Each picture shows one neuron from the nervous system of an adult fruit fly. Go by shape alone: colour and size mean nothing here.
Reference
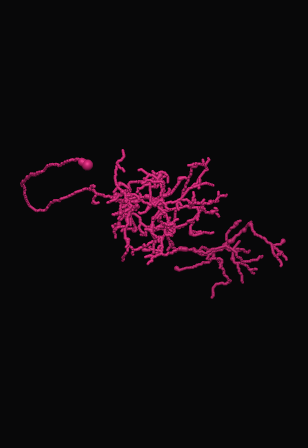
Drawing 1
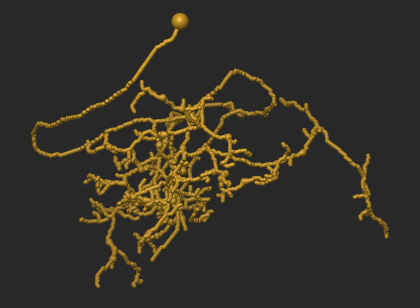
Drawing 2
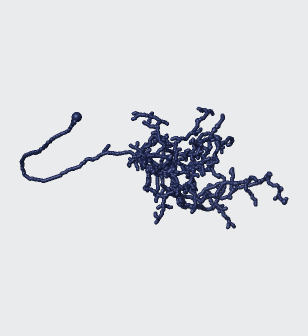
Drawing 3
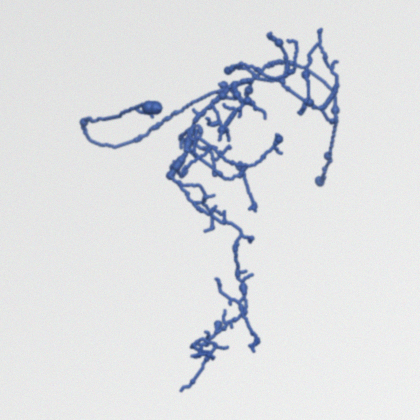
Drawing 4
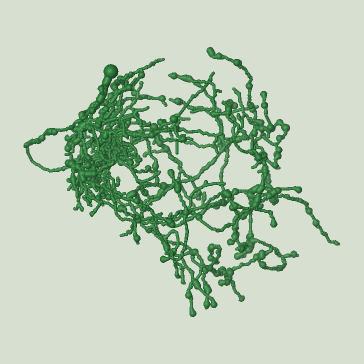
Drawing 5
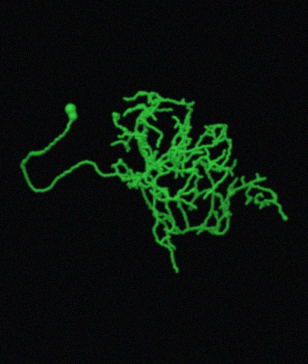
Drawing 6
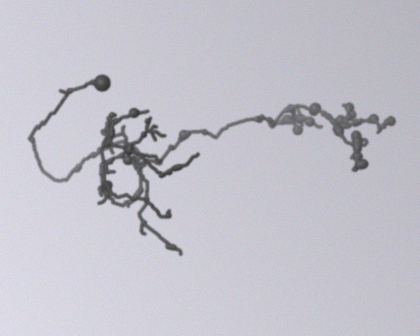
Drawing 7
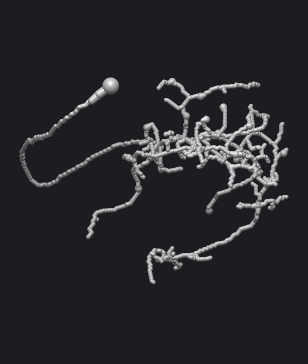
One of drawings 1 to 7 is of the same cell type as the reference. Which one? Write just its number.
2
